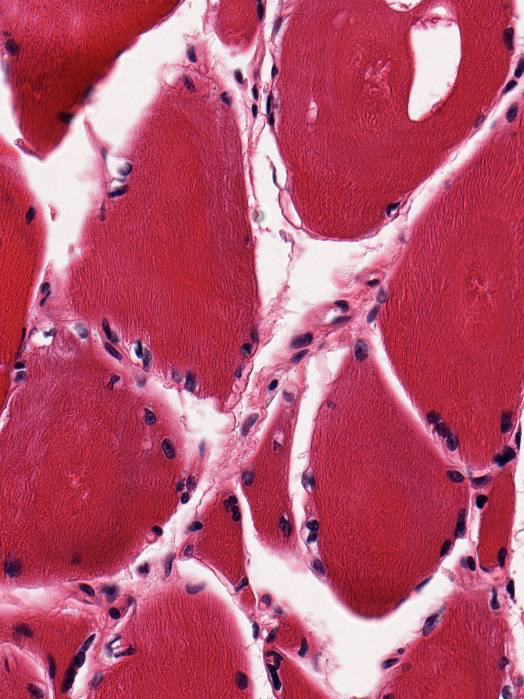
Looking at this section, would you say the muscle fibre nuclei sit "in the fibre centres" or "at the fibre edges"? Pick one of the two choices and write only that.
At the fibre edges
